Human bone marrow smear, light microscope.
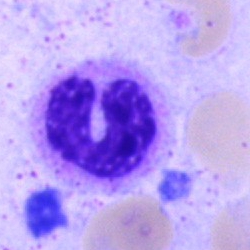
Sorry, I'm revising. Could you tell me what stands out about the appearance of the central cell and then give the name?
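Start with the outline: it is round and smooth. Now look at the nucleus, which is U-shaped, with a deep cleft opening toward the top. Its chromatin is dark purple and coarsely clumped. In the cytoplasm you can see fine pinkish granules. This cell is a band neutrophil.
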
